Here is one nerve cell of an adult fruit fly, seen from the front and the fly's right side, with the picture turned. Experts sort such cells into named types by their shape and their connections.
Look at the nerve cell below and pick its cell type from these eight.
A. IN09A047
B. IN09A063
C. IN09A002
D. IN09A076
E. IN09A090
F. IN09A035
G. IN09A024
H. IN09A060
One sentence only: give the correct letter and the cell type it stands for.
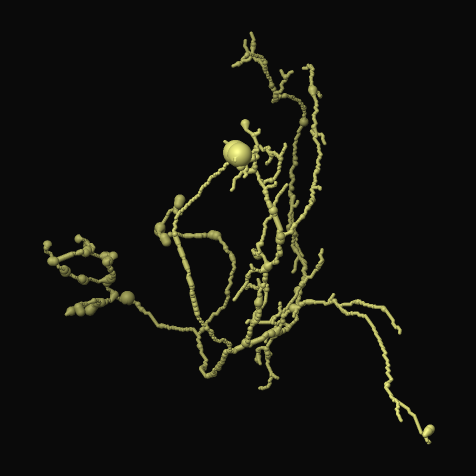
Identified by cell type, the nerve cell is IN09A063 from option B.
